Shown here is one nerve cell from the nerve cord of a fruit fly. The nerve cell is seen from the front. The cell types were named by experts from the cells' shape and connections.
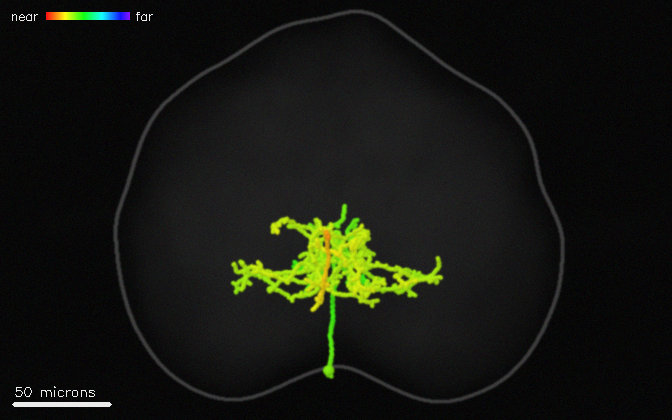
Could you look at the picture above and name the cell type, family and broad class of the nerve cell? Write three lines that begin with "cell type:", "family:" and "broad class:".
cell type: IN00A051
family: hemilineage 00A
broad class: nerve-cord intrinsic neuron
